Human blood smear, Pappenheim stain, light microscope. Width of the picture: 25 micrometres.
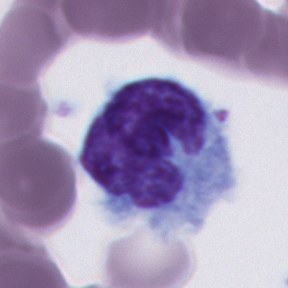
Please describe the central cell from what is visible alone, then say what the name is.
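Look at the nucleus first: it's folded, with a deep notch opening toward the right. The cytoplasm is pale grey-blue and holds no coarse coloured granules. Along the lower right, the cell edge turns ragged and uneven. That's a monocyte.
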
